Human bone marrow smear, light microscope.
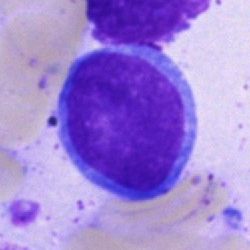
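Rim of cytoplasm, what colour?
Blue.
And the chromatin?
Finely granular and evenly spread.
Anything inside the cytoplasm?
No granules, and no vacuoles either.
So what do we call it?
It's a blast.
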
